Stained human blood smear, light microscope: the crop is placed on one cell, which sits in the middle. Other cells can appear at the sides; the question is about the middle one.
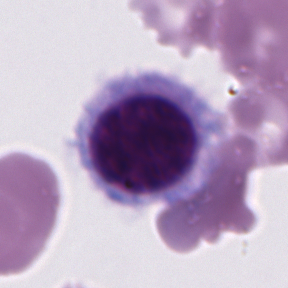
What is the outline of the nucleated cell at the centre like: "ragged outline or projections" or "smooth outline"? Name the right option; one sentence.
Along its outline, the cell is ragged or frayed, or bears projections, blebs or tags.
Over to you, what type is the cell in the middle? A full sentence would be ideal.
Present in the middle of the crop is a hairy cell.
